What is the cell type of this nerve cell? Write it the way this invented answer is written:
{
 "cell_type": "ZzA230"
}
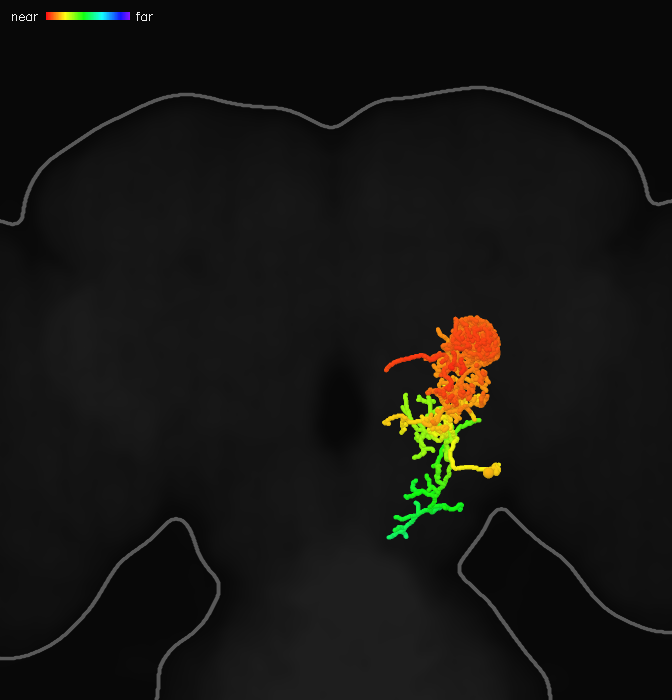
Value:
{
 "cell_type": "ALON3"
}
